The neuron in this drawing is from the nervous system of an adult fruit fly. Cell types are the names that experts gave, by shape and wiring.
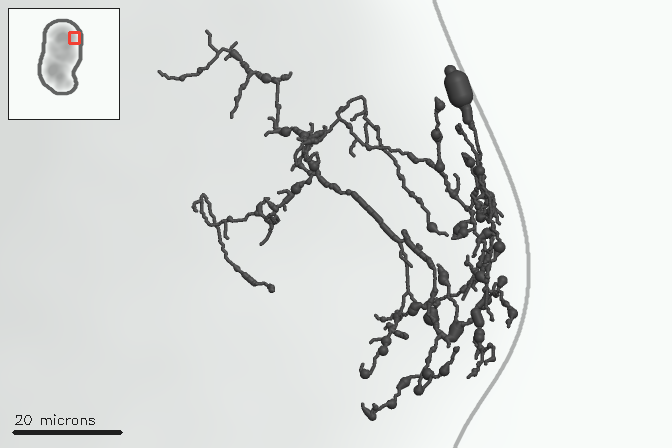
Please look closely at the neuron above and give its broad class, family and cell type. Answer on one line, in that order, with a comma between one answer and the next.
central-brain intrinsic neuron, hemilineage LHd2, CB2600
